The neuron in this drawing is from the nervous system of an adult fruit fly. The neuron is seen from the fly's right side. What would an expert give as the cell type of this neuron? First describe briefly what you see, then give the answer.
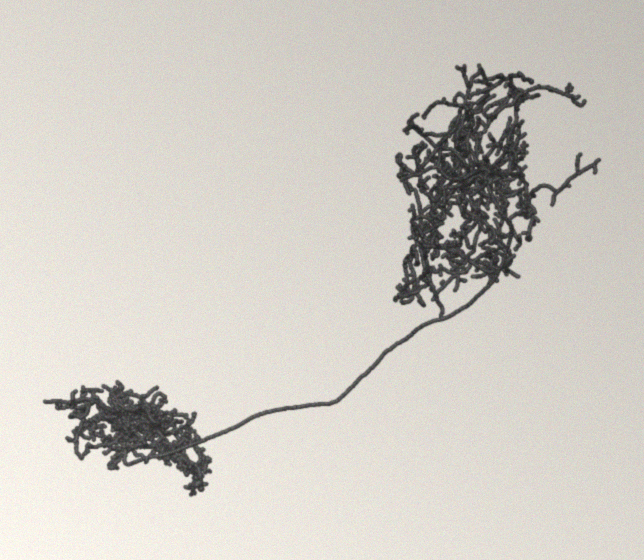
Dozens of branch ends can be seen. As drawn here it is wider than it is tall. It is an ascending neuron. The cell type is AN07B004.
